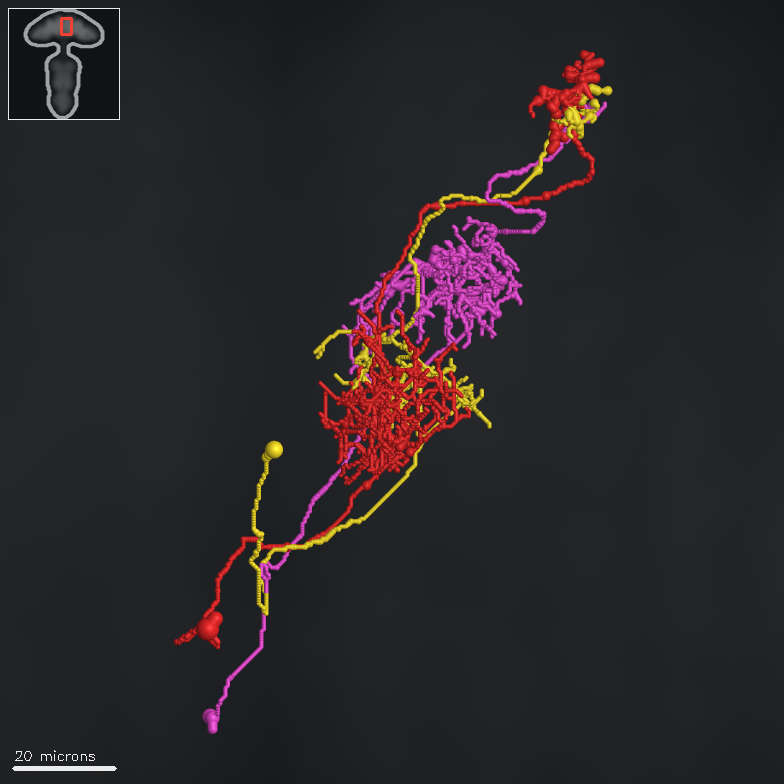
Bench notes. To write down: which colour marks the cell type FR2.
yellow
